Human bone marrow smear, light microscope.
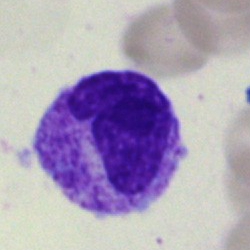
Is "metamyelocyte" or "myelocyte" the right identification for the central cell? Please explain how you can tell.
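This is a metamyelocyte, not a myelocyte. What decides is the chromatin, which is dense and dark purple.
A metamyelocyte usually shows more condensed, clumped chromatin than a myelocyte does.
The nucleus is indented, with a notch on its left side, and lies toward the upper right of the cell. Purple granules fill the cytoplasm.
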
